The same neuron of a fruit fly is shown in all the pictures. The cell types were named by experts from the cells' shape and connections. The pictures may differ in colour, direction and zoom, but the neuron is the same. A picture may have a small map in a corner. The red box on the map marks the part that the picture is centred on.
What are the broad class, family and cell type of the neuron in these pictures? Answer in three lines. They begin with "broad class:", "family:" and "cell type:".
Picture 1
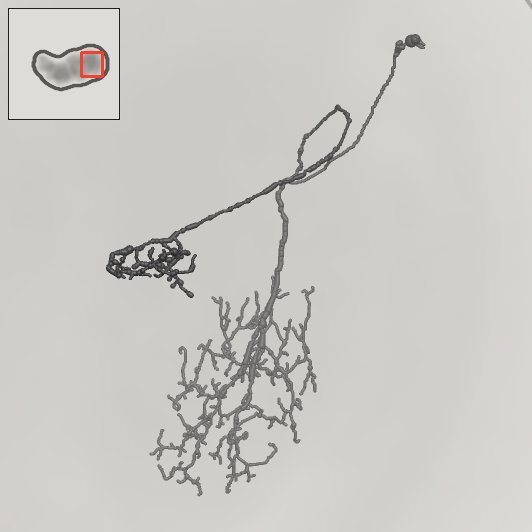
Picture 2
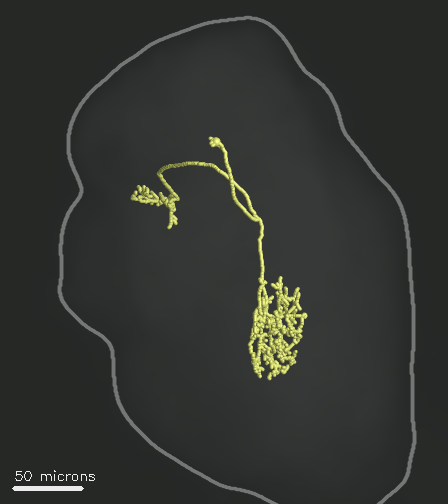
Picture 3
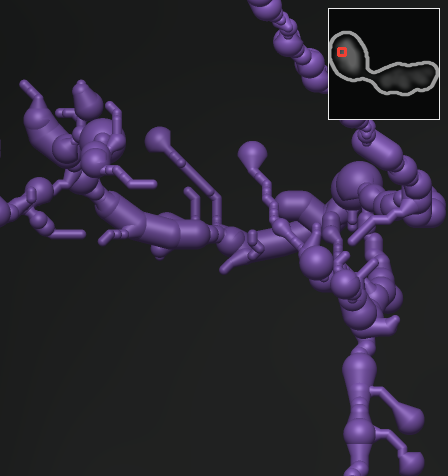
broad class: visual projection neuron
family: hemilineage SLPa&l1_lateral
cell type: LC33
